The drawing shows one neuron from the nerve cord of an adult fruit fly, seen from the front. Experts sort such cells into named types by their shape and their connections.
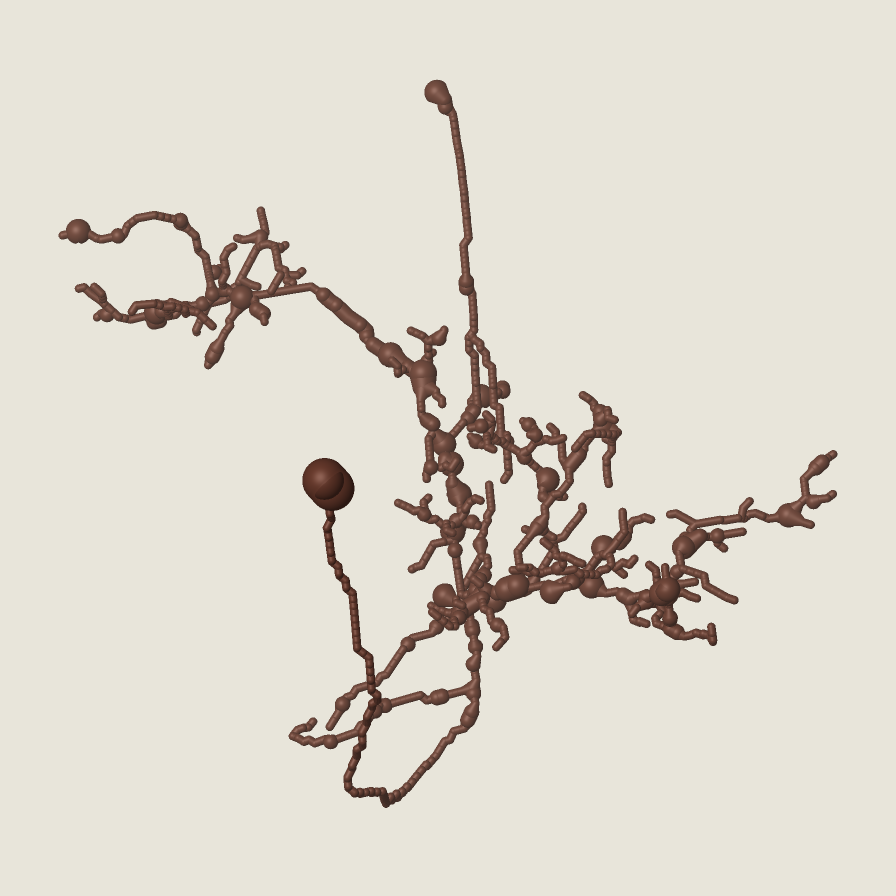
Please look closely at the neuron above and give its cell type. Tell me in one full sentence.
This neuron belongs to the cell type IN01B082.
